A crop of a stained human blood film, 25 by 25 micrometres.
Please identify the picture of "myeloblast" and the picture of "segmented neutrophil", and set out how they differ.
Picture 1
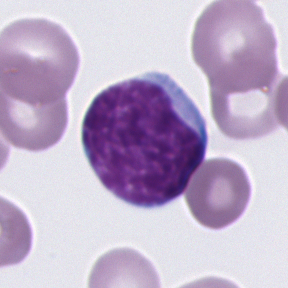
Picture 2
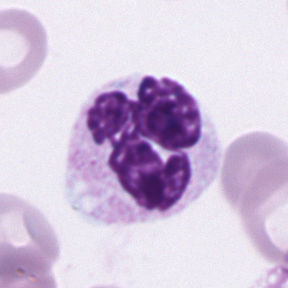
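The first picture is of a myeloblast; the second is of a segmented neutrophil. The myeloblast's nucleus is roughly round and occupies most of the cell, whereas the segmented neutrophil's nucleus is split into three or more separate lobes linked by thin strands of chromatin.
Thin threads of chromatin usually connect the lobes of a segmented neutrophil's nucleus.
In the segmented neutrophil the chromatin is dark purple and coarsely clumped; its nucleus measures about 12 by 10 micrometres within a cell about 13 micrometres across.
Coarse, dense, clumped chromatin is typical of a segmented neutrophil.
No nucleoli can be made out in the myeloblast's nucleus.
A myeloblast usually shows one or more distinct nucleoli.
The myeloblast's cytoplasm has no visible granules, while the segmented neutrophil's pale pink-lilac cytoplasm carries fine, small pinkish-violet granules.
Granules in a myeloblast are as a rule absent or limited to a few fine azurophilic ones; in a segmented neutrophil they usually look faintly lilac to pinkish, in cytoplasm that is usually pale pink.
Both outlines are smooth: the myeloblast's has no surface projections, and the segmented neutrophil's is round; a red cell touches the myeloblast at its lower right edge.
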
